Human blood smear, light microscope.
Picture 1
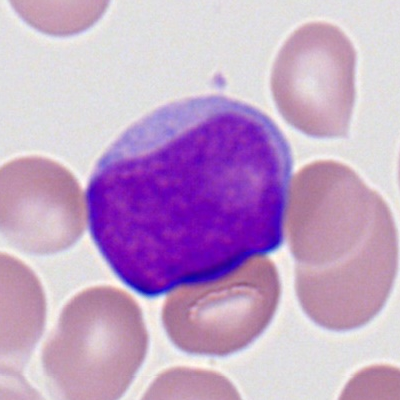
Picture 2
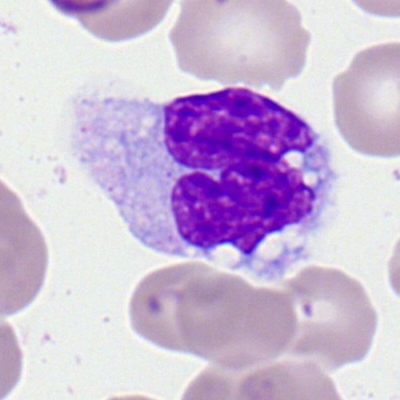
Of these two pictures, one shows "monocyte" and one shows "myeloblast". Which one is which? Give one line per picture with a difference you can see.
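Picture 1 – myeloblast. The cytoplasm contains no vacuoles.
Picture 2 – monocyte. Several small clear vacuoles lie along the lower right edge of the nucleus.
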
